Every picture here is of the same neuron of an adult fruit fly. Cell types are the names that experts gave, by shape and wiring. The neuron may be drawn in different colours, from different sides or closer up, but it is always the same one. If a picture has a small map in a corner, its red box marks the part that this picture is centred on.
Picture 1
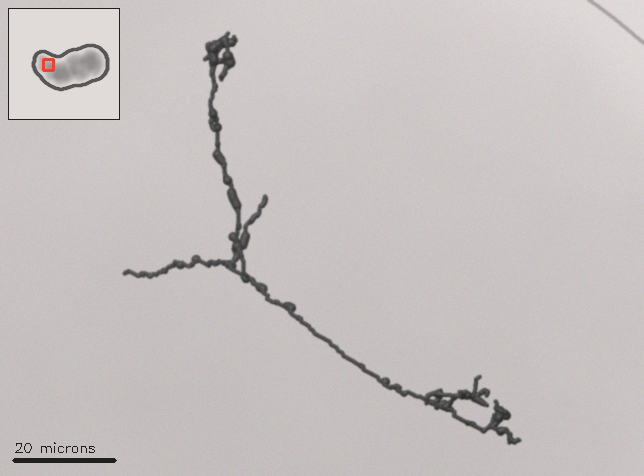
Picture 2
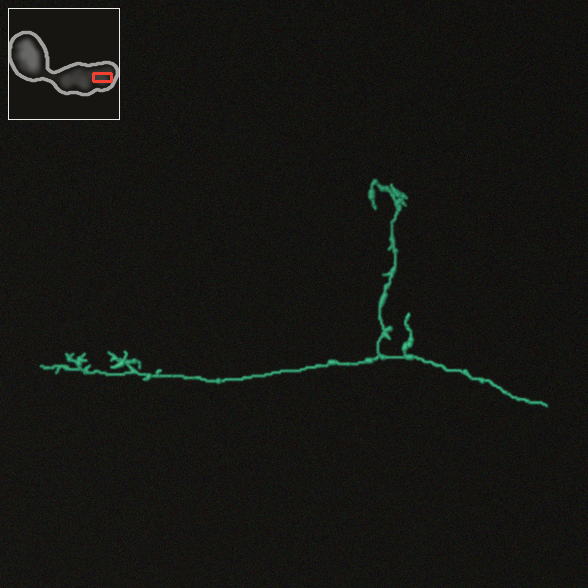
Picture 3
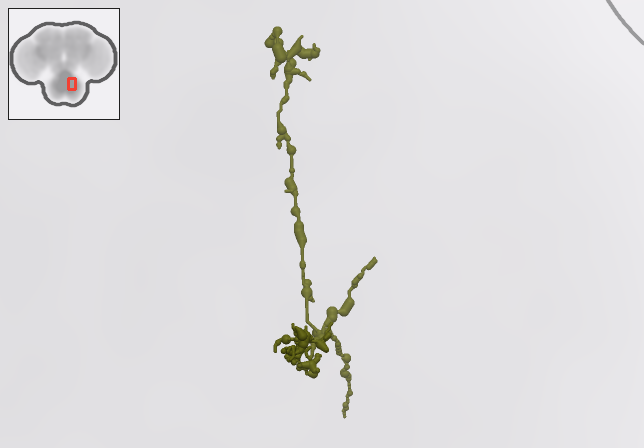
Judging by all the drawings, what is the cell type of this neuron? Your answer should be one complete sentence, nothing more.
This neuron is classified under the cell type SNpp41.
